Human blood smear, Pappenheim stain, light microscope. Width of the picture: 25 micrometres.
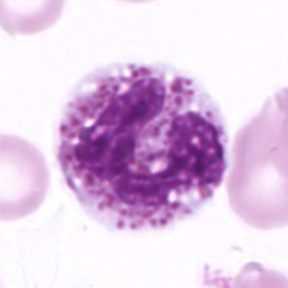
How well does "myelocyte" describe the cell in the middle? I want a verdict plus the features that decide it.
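Not a myelocyte; you're looking at an eosinophil. The chromatin is dark purple and coarsely clumped.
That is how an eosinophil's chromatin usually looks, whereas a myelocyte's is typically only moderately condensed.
The granules are reddish, with pale, nearly colourless cytoplasm between them.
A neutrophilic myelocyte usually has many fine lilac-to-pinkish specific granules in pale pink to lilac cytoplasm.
So the colours count against myelocyte.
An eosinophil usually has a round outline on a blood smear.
This one is round and smooth, about 15 micrometres across.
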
